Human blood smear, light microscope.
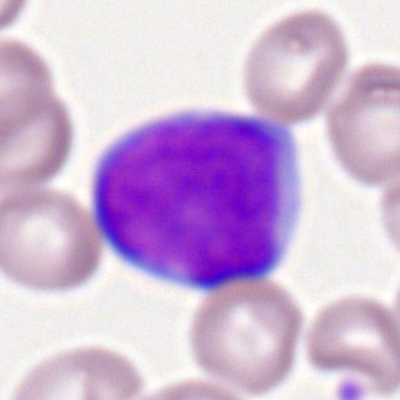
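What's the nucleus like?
Just one single unlobed mass.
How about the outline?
Smooth, though the right side has a flattened, straighter edge.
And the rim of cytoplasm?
Slightly wider along the right edge than elsewhere, and no granules show in it.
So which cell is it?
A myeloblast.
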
